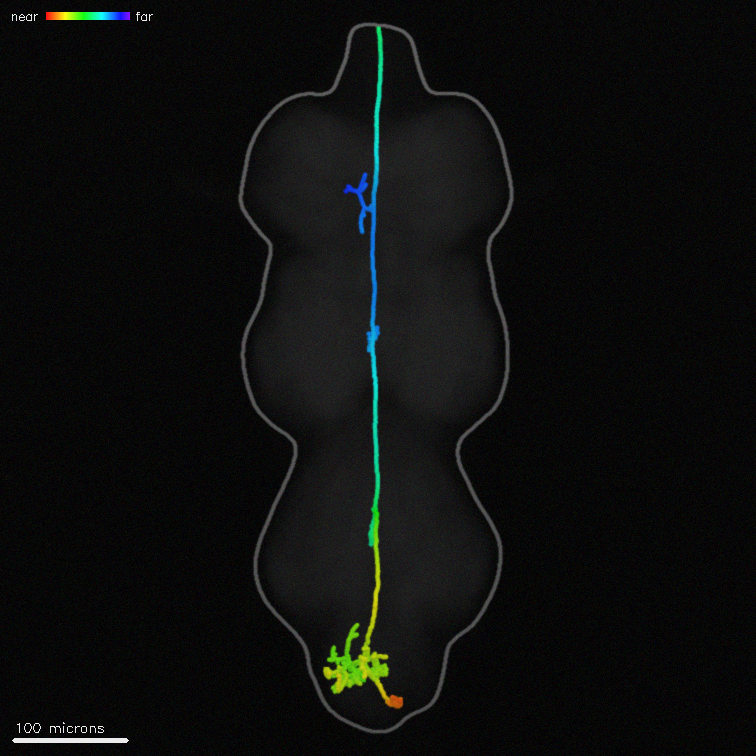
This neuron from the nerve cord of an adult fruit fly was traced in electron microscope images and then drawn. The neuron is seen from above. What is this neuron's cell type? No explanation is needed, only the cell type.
AN09B042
